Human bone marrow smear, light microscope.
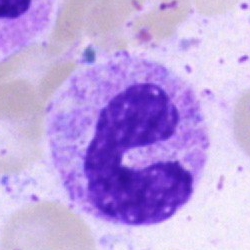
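Band neutrophil in the middle of the field. Notice its roughly round outline. The nucleus curves into a C shape, its notch opening to the right. Take a look at its chromatin: dark purple and condensed.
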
